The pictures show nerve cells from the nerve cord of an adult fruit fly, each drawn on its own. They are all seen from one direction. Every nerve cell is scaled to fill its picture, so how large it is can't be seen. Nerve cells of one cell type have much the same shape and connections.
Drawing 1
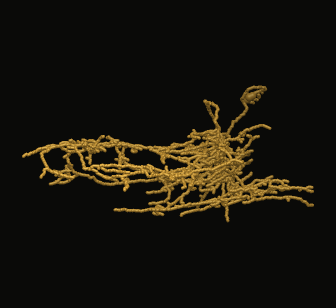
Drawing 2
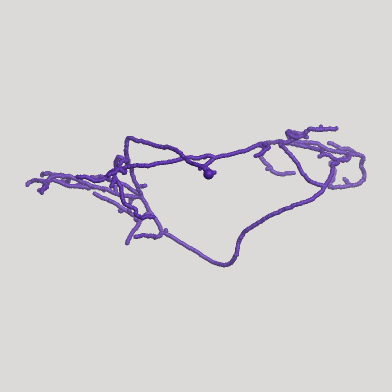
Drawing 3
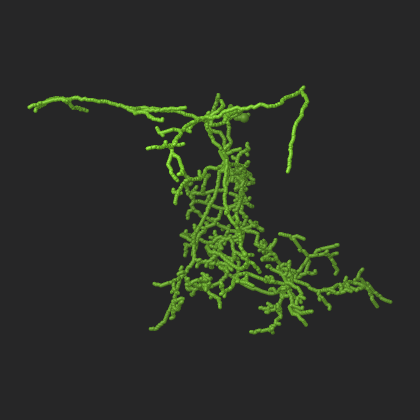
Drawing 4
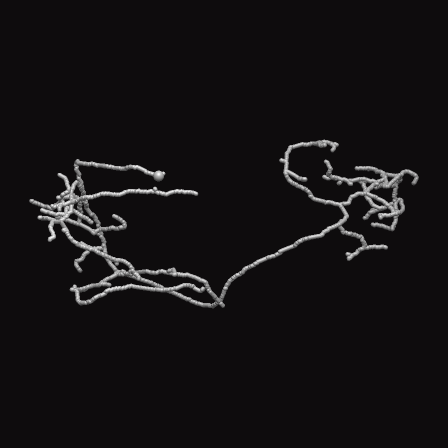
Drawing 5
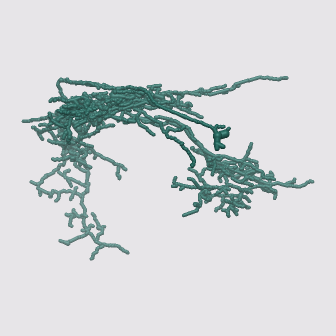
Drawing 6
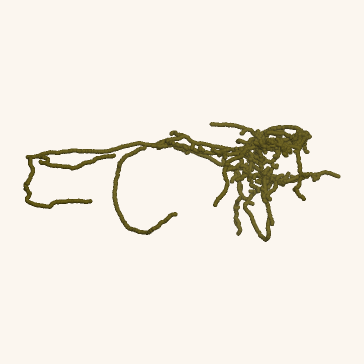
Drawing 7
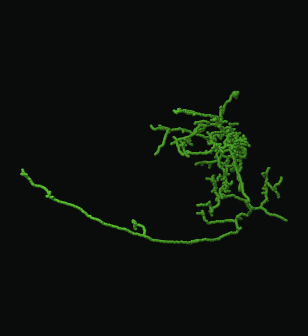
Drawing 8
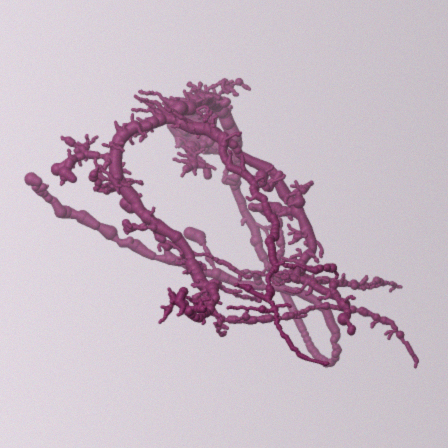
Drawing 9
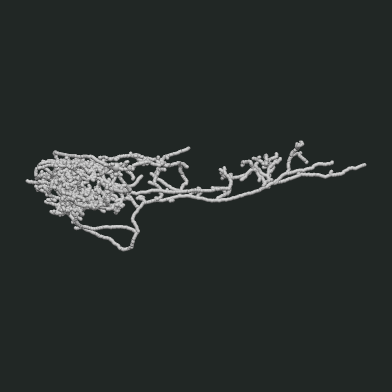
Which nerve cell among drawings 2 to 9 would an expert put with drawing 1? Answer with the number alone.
5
